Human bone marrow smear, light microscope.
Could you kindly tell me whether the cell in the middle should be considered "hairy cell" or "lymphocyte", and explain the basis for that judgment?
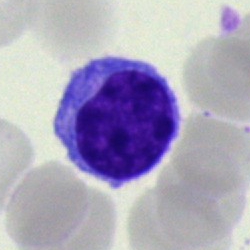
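This is a lymphocyte. First, colour: the rim of cytoplasm is deep blue rather than pale grey-blue, and it is widest on the left side of the cell.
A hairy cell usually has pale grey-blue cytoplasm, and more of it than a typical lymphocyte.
Next, outline: roughly round, with a slightly irregular border. Last, no granules show in the cytoplasm and no distinct nucleolus stands out.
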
